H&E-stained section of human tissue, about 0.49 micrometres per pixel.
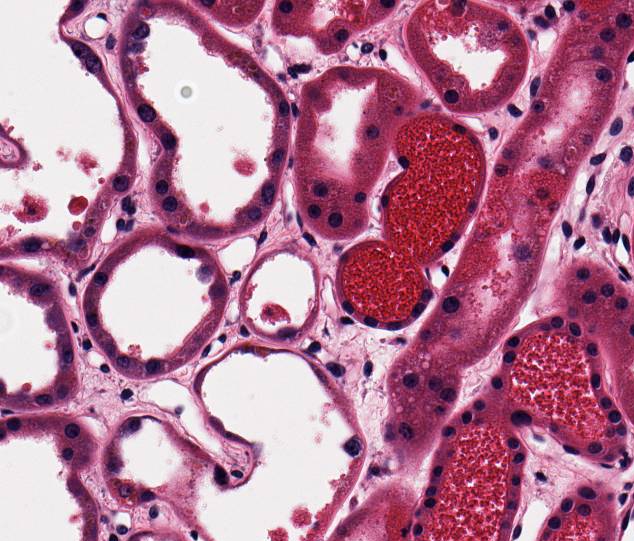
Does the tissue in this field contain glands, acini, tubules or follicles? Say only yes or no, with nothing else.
Yes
